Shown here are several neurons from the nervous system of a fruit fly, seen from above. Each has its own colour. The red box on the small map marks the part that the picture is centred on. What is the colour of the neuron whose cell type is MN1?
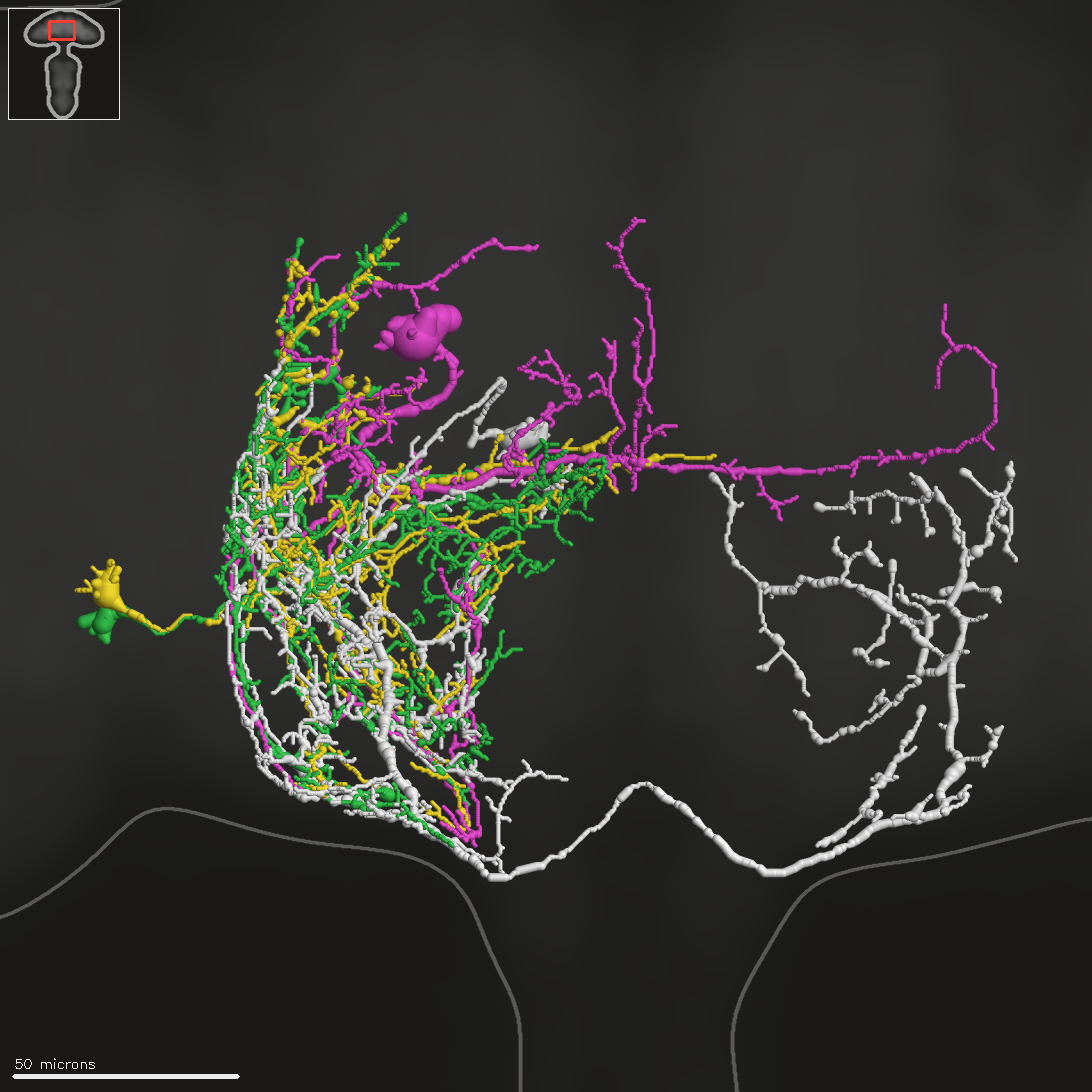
magenta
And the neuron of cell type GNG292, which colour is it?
yellow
